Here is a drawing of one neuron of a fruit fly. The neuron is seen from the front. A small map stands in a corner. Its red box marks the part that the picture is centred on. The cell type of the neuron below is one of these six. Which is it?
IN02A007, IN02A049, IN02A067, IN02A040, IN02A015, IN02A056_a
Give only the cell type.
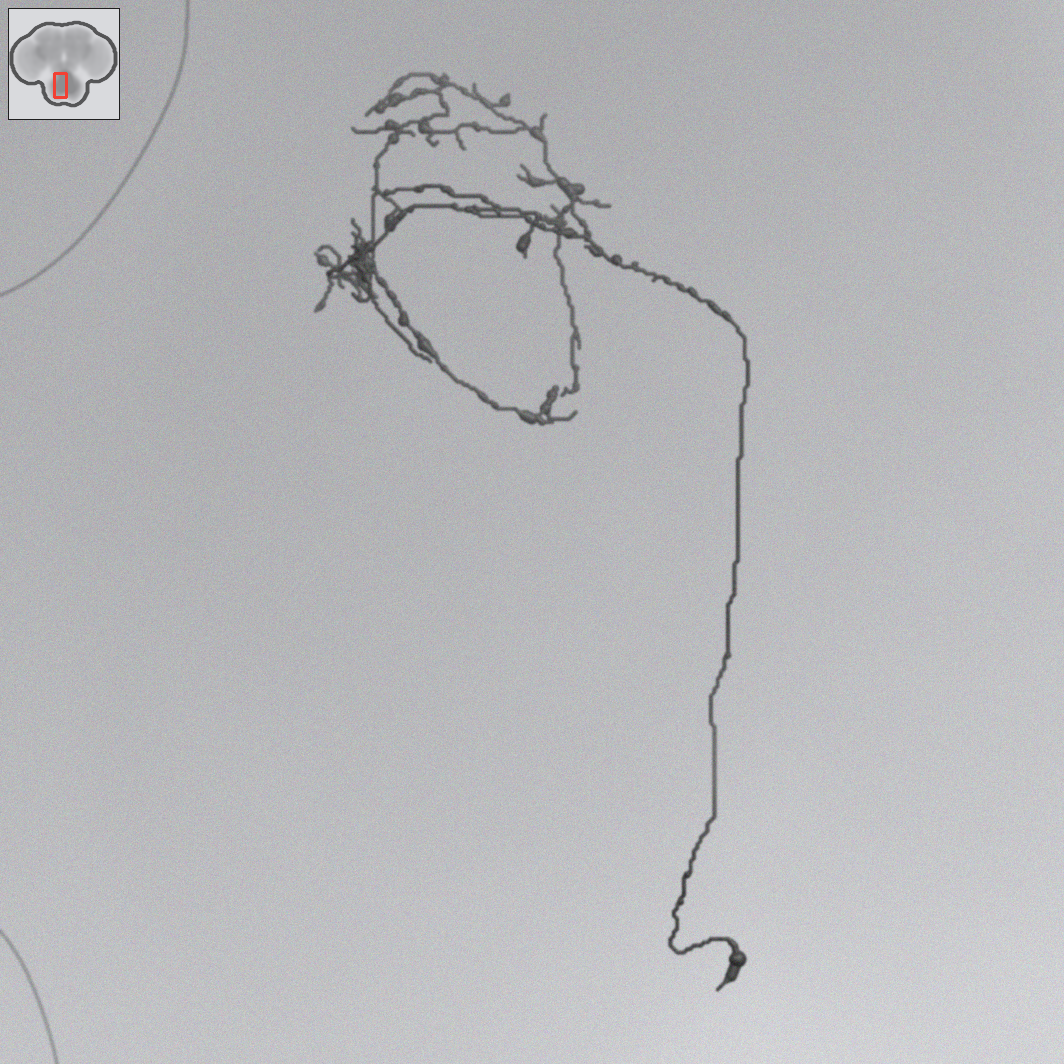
IN02A067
